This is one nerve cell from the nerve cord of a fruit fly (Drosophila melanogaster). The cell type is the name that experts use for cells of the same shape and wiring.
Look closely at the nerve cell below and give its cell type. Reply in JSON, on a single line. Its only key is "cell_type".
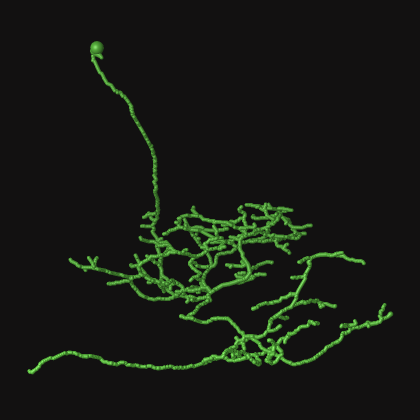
{"cell_type": "IN06A047"}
